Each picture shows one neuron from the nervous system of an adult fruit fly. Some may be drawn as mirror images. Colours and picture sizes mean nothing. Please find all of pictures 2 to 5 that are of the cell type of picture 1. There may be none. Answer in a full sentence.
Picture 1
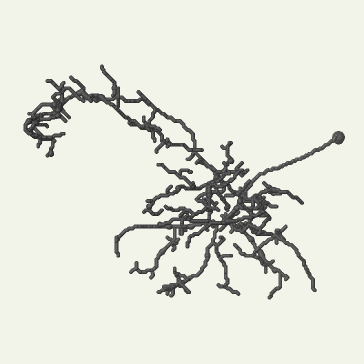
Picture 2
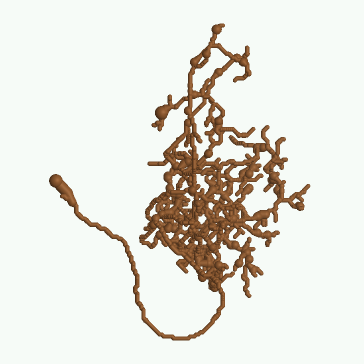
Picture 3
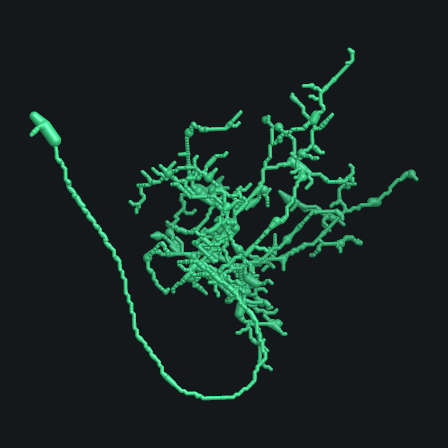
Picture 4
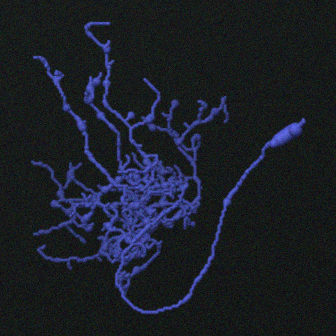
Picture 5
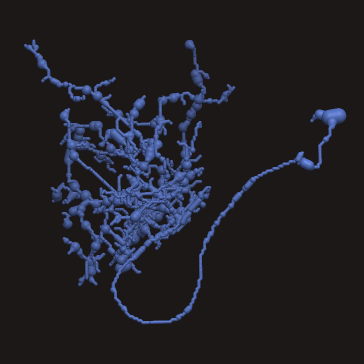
None of them is of the same cell type.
